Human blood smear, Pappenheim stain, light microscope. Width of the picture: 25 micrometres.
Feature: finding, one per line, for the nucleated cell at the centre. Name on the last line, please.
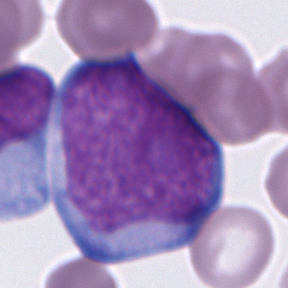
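Outline: angular, with a pointed corner at the top
Nucleus: fills most of the cell
Chromatin: finely stippled, no coarse dark clumps
Cytoplasm: widest band below the nucleus
Name: myeloblast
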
